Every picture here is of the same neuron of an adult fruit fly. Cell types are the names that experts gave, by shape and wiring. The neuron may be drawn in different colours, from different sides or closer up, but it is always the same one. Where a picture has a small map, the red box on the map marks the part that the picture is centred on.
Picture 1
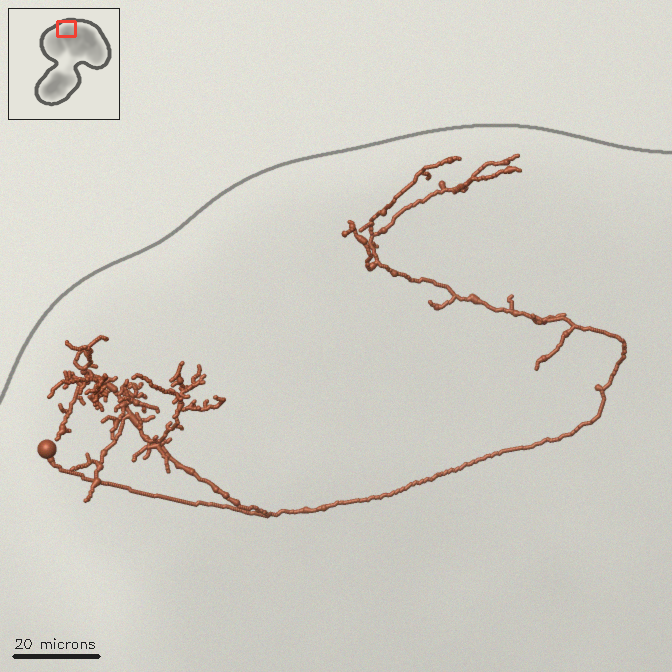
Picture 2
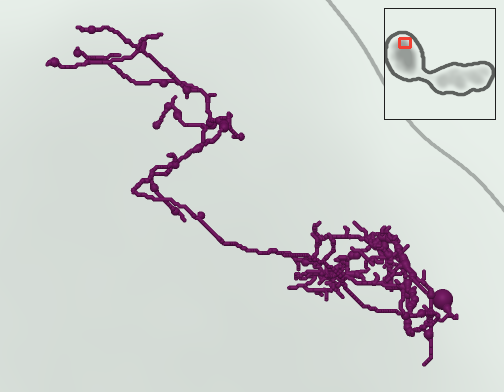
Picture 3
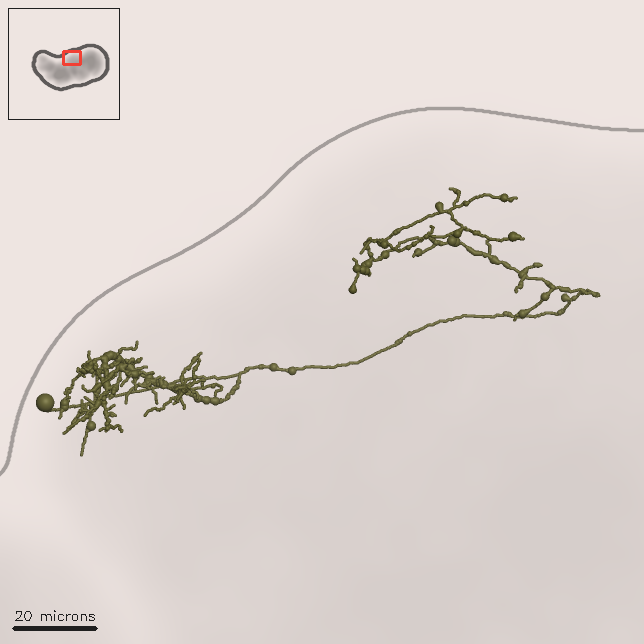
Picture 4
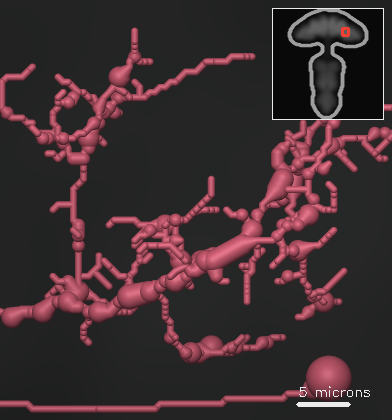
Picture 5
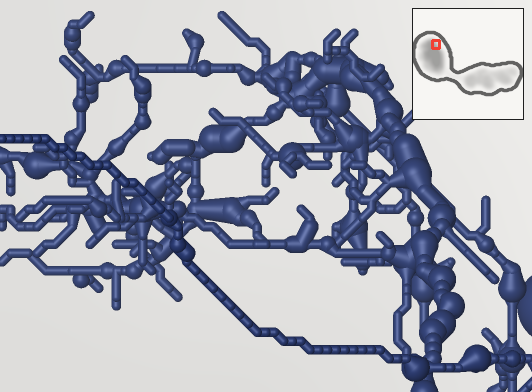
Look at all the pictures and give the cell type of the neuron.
CB2979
